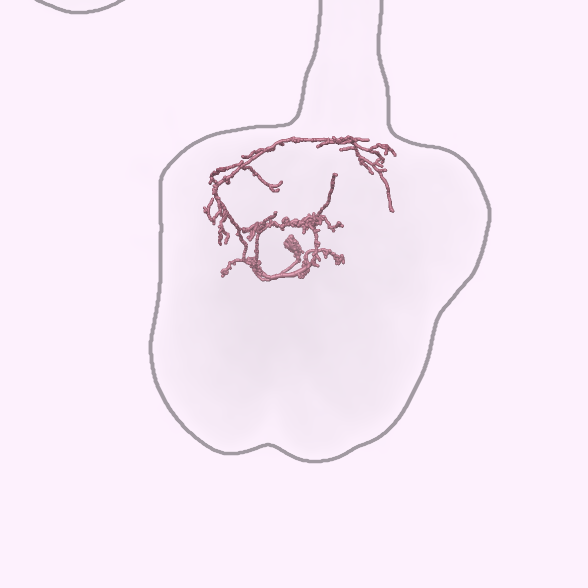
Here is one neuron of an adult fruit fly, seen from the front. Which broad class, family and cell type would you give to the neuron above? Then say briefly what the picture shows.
It is a nerve-cord intrinsic neuron. Its family is hemilineage 19B. It is of cell type IN19B002. As drawn here it is wider than it is tall.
